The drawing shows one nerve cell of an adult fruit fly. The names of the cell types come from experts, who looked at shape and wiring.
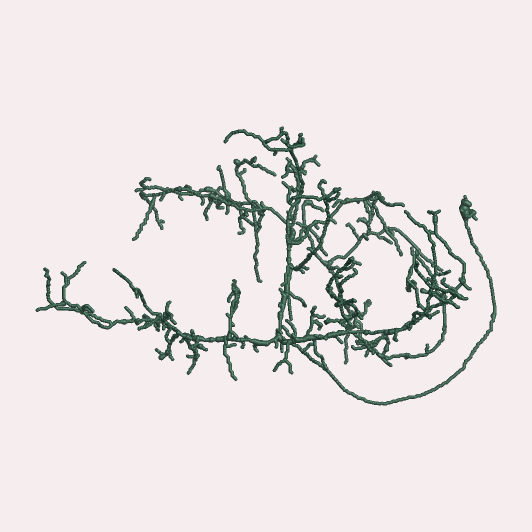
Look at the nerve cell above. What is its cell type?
IN11A028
